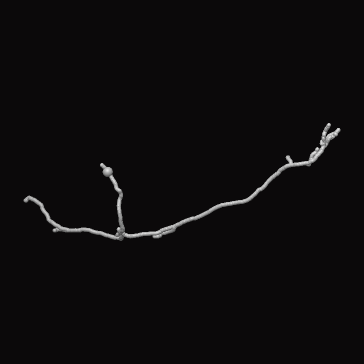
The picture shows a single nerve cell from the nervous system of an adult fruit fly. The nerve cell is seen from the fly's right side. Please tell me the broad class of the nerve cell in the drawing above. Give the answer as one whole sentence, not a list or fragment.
The nerve cell is put in the broad class sensory neuron ascending to the brain.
